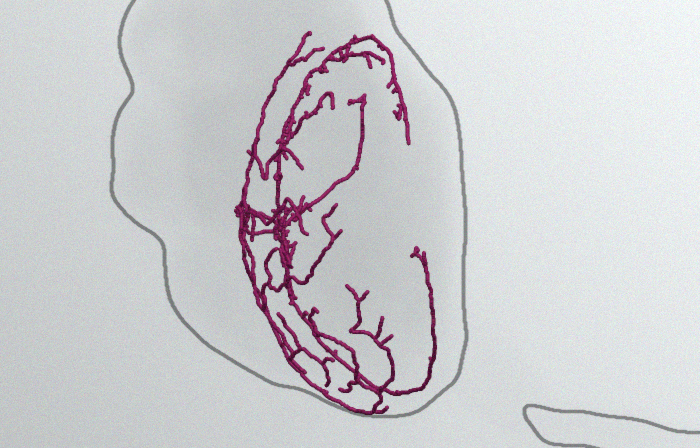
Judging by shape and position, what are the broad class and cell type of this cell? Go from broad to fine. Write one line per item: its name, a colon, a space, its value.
broad class: visual centrifugal neuron
cell type: aMe4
